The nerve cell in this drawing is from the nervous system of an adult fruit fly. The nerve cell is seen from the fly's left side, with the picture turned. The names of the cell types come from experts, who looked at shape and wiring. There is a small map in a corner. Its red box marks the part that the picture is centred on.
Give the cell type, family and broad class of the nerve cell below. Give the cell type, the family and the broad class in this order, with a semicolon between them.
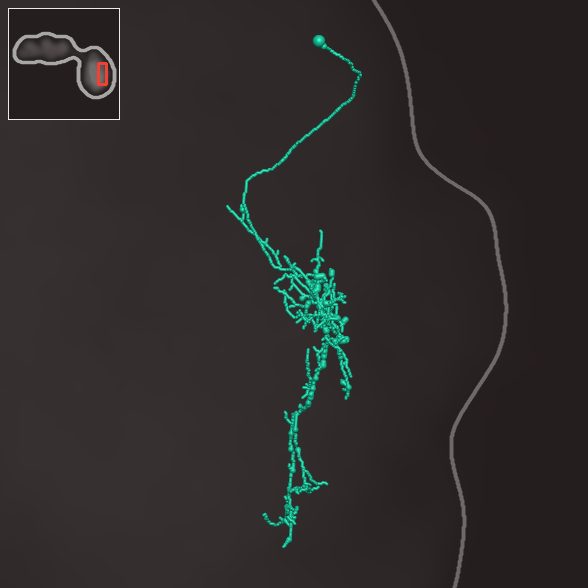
CB3065; hemilineage LALa1_anterior; central-brain intrinsic neuron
